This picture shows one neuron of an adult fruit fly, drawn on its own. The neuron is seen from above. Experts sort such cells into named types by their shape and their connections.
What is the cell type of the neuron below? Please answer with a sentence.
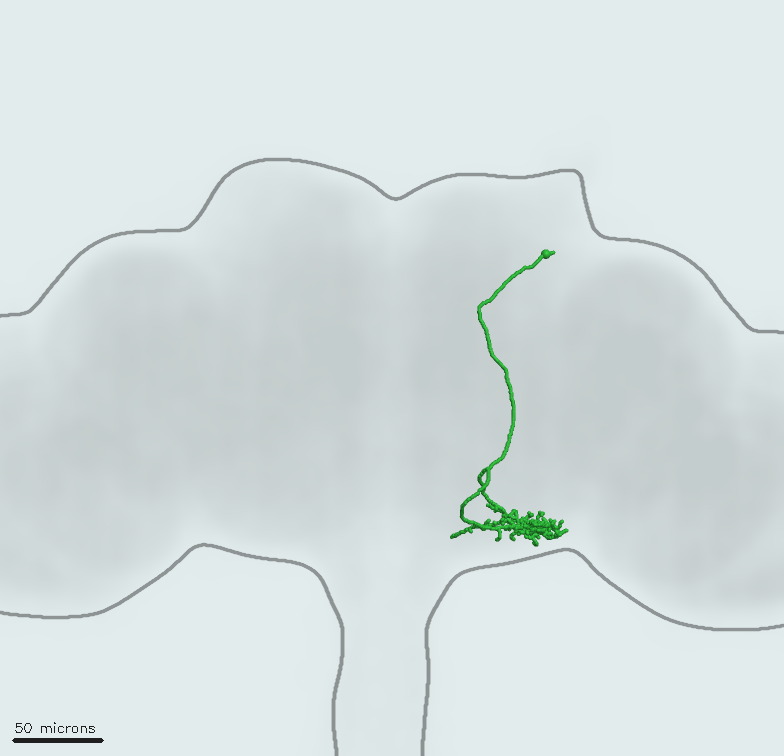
The cell type is PS072.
